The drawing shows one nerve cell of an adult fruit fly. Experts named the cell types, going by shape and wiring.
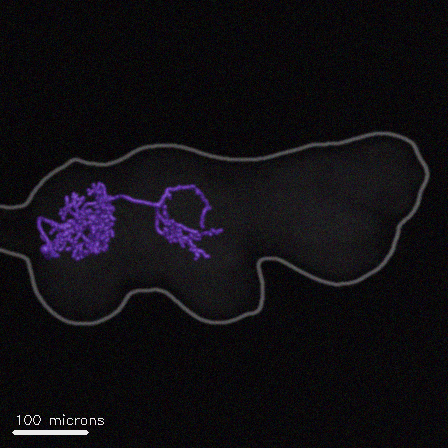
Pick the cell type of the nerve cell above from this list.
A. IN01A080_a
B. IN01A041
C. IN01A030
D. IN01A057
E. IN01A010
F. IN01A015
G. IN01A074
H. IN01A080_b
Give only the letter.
E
